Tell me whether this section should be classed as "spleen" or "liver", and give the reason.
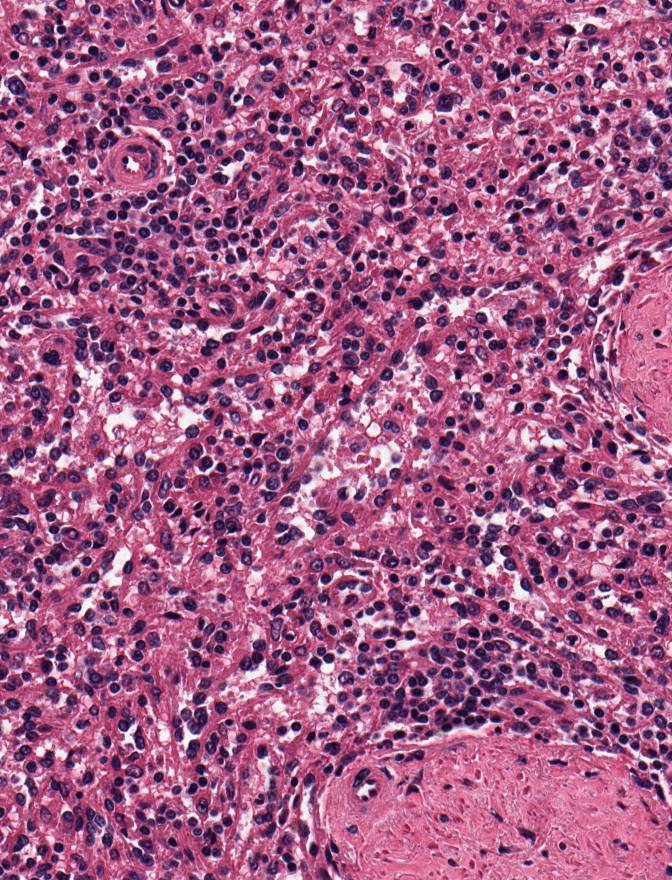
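Spleen, I think. I see a dense sheet of small rounded cells with small round dark nuclei and thin rims of cytoplasm, and no epithelium or glands.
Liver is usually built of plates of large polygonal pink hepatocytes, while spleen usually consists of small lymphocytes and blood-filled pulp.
Upper left sits a small vessel with a thick concentric pink wall and a narrow lumen.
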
